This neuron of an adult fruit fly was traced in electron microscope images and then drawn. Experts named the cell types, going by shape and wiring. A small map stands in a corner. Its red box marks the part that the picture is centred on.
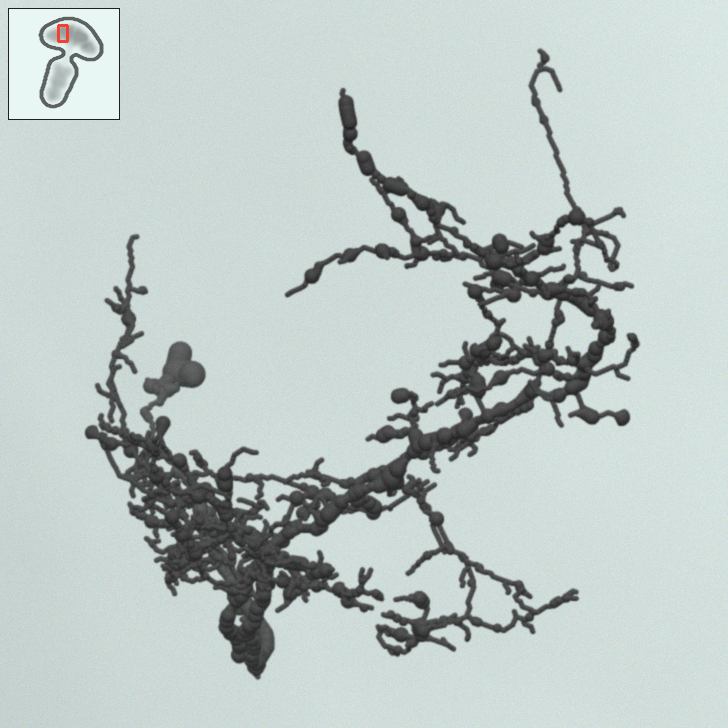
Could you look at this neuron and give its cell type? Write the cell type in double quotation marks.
"PLP069"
